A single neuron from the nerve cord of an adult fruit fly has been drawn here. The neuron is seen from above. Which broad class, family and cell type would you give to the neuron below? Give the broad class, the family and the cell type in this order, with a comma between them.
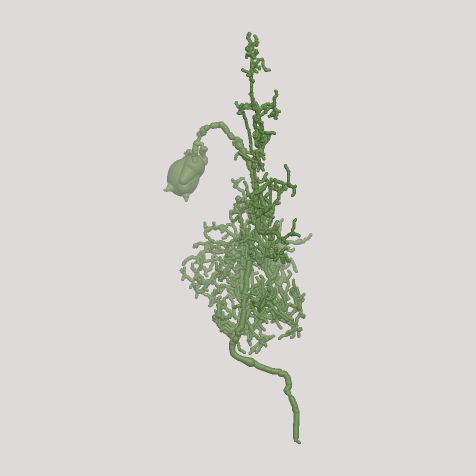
motor neuron of the nerve cord, MNad, MNad22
